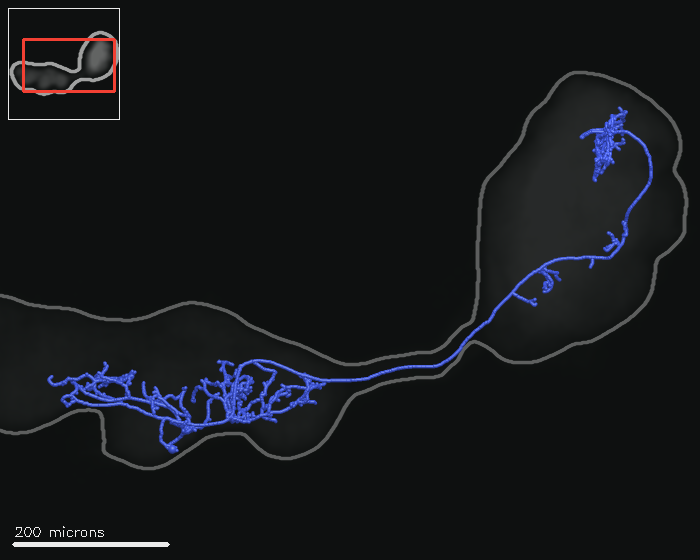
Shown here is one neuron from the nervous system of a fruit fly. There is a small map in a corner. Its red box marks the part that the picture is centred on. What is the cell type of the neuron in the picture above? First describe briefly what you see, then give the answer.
Its cell body lies at the lower left of the picture. From left to right in the picture it spans about 800 microns. It is an ascending neuron. The cell type is AN05B103.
